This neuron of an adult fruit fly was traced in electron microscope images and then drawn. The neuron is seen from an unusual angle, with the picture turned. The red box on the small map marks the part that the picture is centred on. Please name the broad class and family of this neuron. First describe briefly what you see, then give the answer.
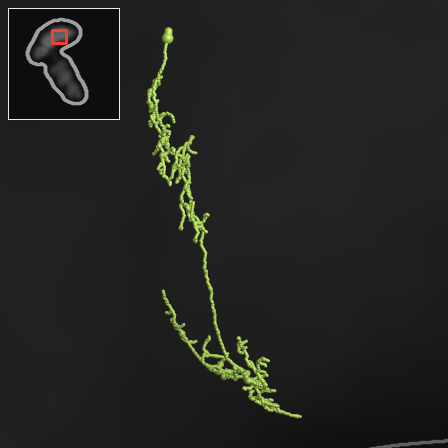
It lies in the brain. The cell body is at the top of the picture. The picture shows dozens of branch ends. It is an optic-lobe intrinsic neuron. Its family is TmY.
